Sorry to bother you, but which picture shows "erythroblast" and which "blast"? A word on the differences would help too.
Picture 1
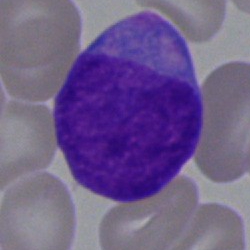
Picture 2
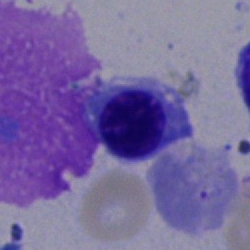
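Picture 1 is a blast; picture 2 is an erythroblast. Chromatin in the blast is finely and evenly dispersed, without coarse dark clumps; in the erythroblast it is dark and densely clumped. Blast cytoplasm is scant compared with the nucleus and shows no vacuoles. Erythroblast cytoplasm is blue and lies mostly on the right side of the nucleus, which sits off-centre toward the left. The blast's outline is a slightly angular oval, taller than it is wide.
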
